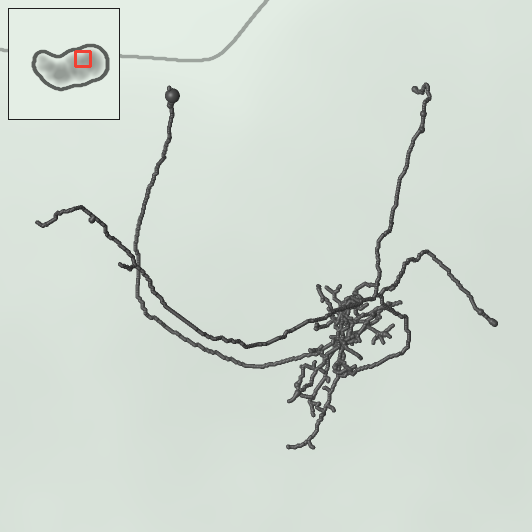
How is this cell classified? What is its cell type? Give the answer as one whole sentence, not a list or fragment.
This neuron counts as a member of the cell type FS2.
